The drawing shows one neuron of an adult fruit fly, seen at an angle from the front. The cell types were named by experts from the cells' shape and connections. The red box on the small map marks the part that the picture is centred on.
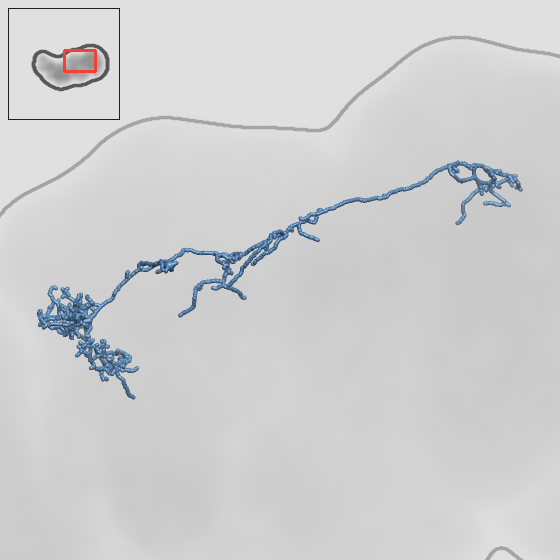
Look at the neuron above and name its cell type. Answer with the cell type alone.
LH003m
